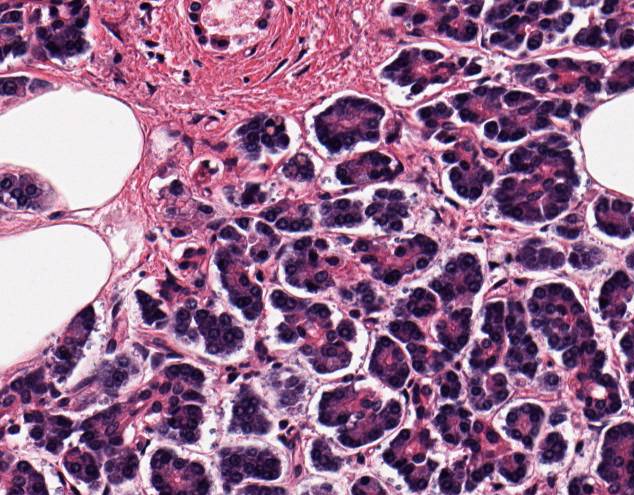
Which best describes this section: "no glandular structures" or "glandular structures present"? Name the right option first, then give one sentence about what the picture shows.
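Glandular structures present. Closely packed small rounded acini fill most of the field.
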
